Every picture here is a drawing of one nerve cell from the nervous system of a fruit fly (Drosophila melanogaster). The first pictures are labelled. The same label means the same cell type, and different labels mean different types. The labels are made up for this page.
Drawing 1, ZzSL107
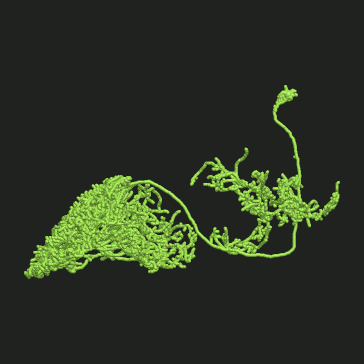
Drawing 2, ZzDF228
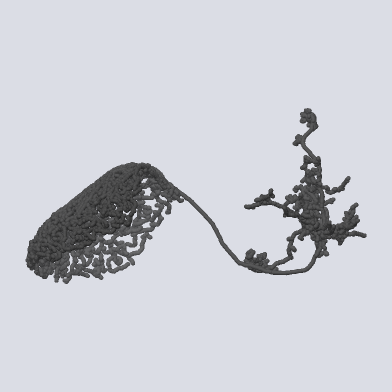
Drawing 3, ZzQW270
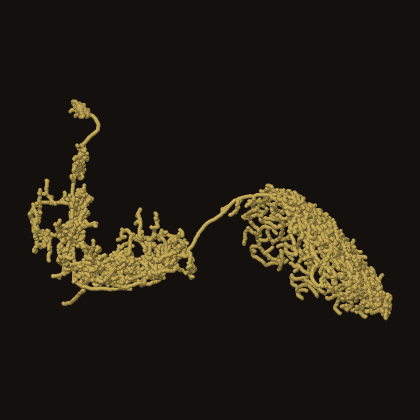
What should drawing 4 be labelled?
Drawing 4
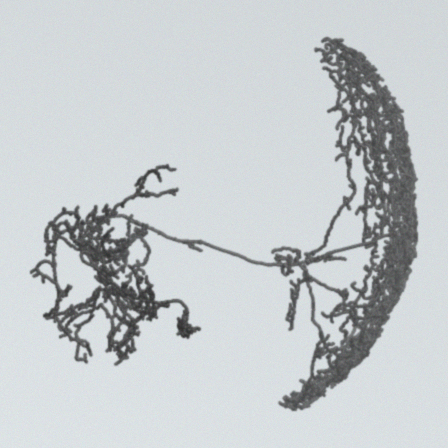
ZzDF228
